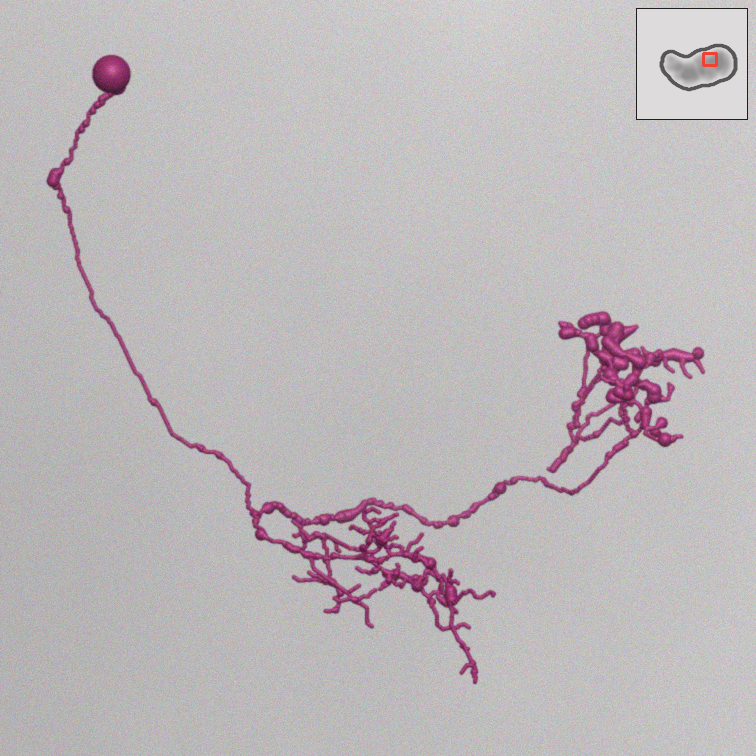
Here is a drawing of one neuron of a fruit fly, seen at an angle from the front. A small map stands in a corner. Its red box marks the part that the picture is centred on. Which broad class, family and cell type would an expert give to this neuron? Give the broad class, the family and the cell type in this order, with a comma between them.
central-brain intrinsic neuron, class CX, hDeltaK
